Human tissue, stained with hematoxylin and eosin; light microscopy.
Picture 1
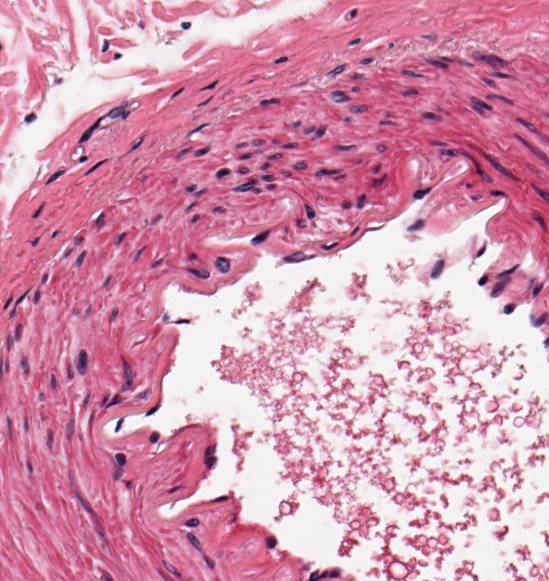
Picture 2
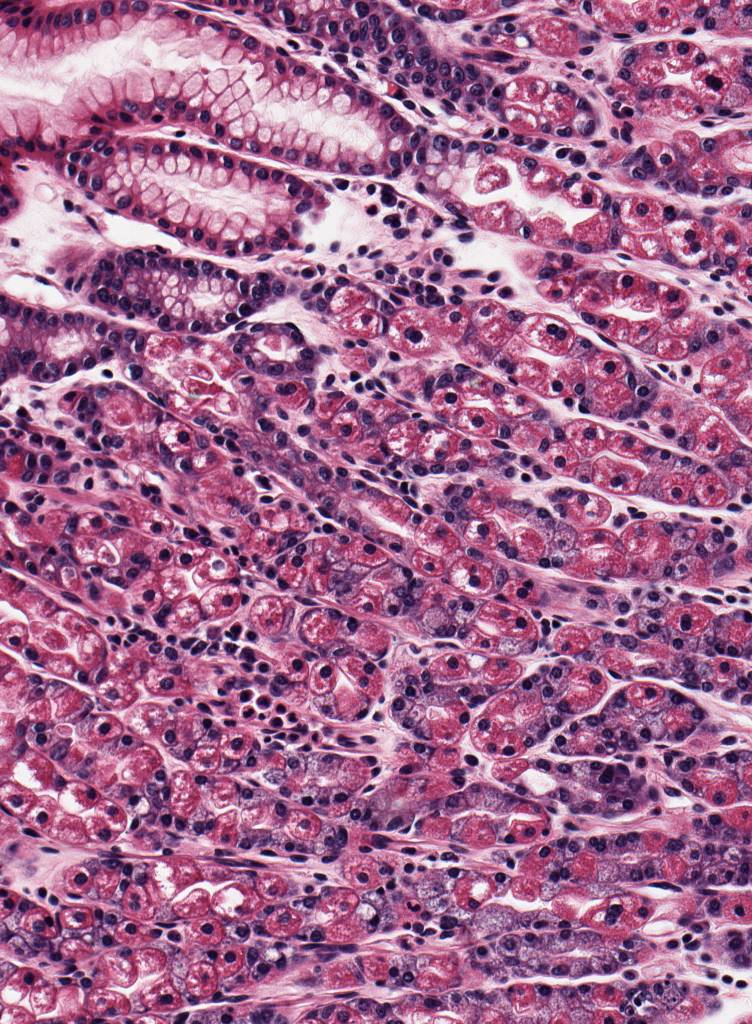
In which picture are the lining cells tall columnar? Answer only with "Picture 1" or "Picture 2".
Picture 2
